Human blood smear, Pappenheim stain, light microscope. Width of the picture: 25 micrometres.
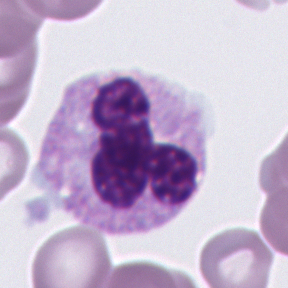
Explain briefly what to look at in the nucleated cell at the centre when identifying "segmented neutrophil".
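First, colour: the cytoplasm of this segmented neutrophil is pale pinkish-lilac.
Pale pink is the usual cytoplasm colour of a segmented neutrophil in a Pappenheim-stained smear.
The pink in this shade fits that, and the lilac is an added tint. Next, amount: the cytoplasm is abundant and surrounds the nucleus on all sides. Then granules: the cytoplasm holds fine, evenly scattered lilac granules. Last, chromatin: it is dark purple and coarsely clumped.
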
